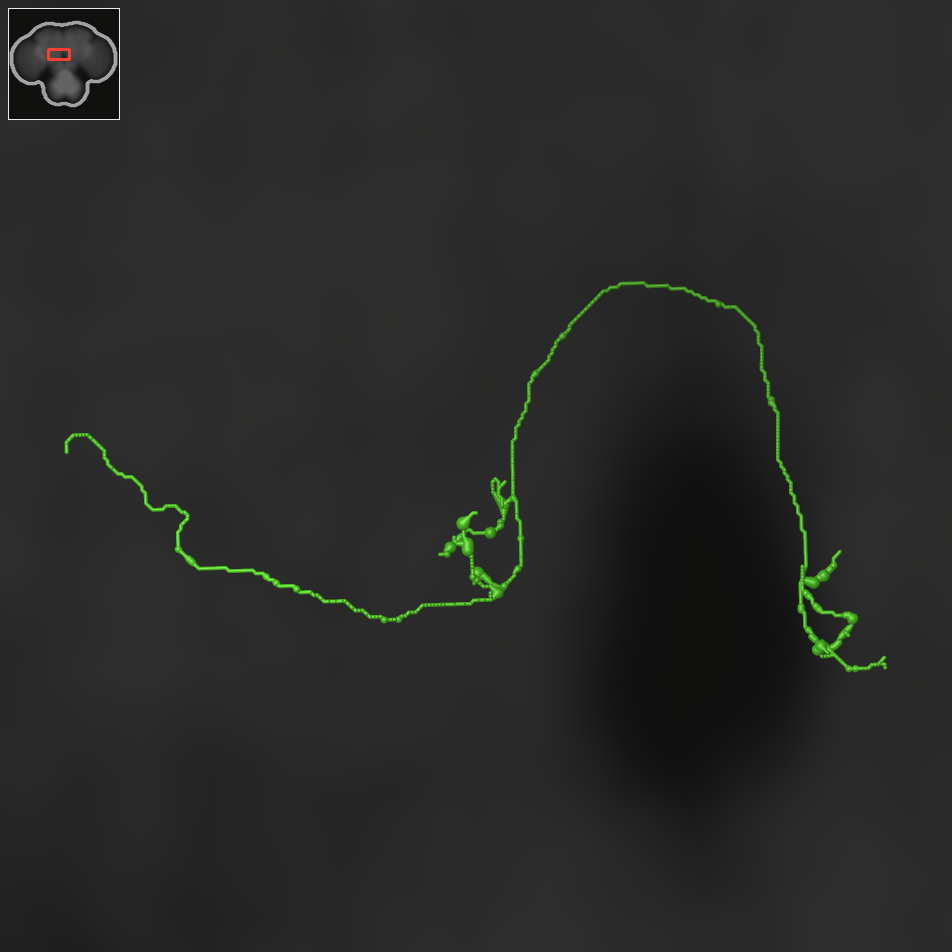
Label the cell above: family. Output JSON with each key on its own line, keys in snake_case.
{
 "family": "class olfactory"
}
